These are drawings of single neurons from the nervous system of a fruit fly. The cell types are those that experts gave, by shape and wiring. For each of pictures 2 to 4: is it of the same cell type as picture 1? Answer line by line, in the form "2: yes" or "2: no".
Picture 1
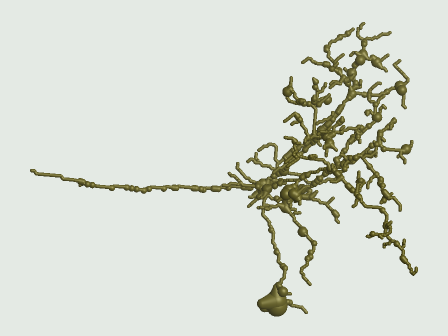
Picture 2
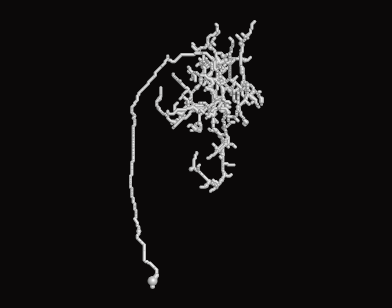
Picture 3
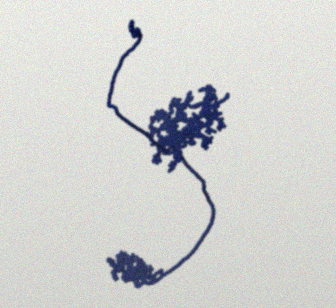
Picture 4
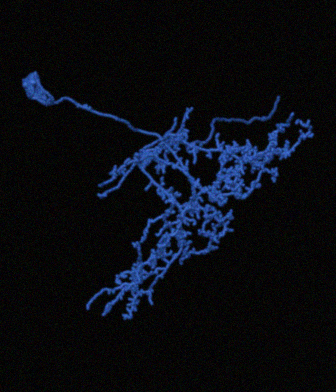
2: no
3: no
4: yes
